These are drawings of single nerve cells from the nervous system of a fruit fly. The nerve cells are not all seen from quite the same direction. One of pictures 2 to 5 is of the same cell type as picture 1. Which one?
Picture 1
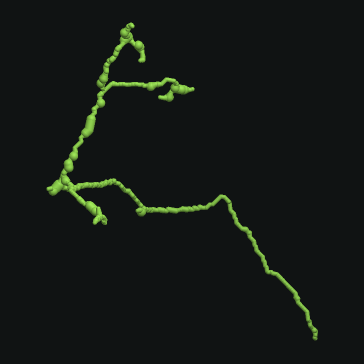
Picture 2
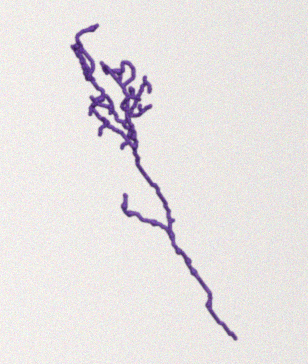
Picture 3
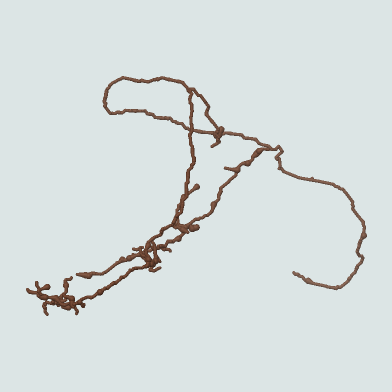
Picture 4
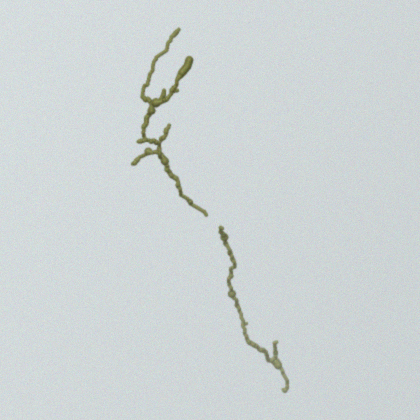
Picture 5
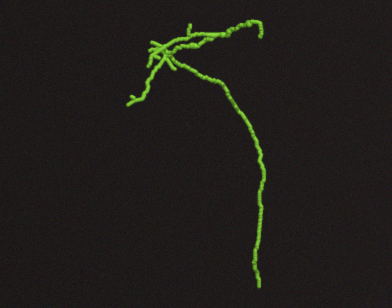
5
